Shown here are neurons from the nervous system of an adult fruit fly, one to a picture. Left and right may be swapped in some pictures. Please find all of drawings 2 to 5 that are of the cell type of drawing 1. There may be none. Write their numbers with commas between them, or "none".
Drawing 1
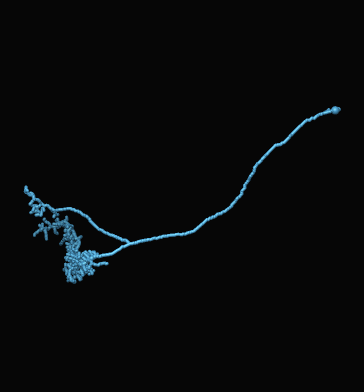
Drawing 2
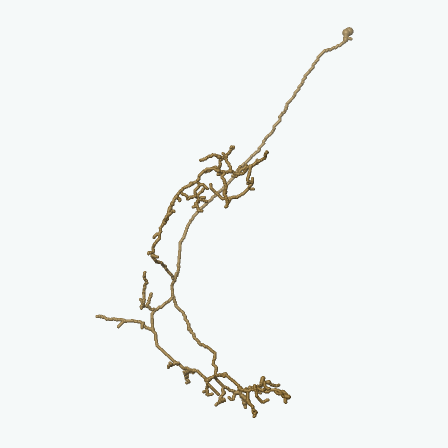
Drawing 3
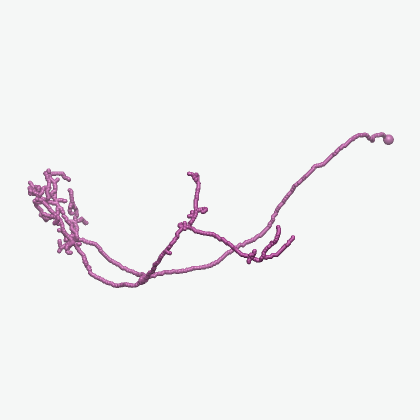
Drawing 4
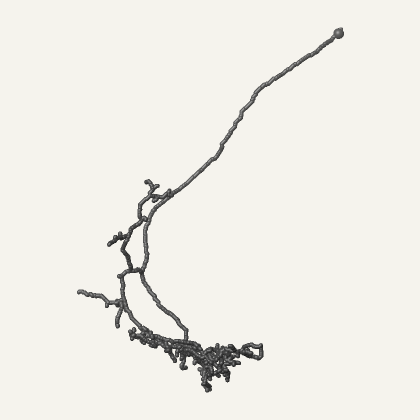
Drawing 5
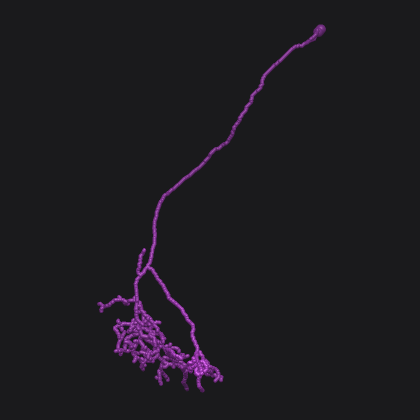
5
